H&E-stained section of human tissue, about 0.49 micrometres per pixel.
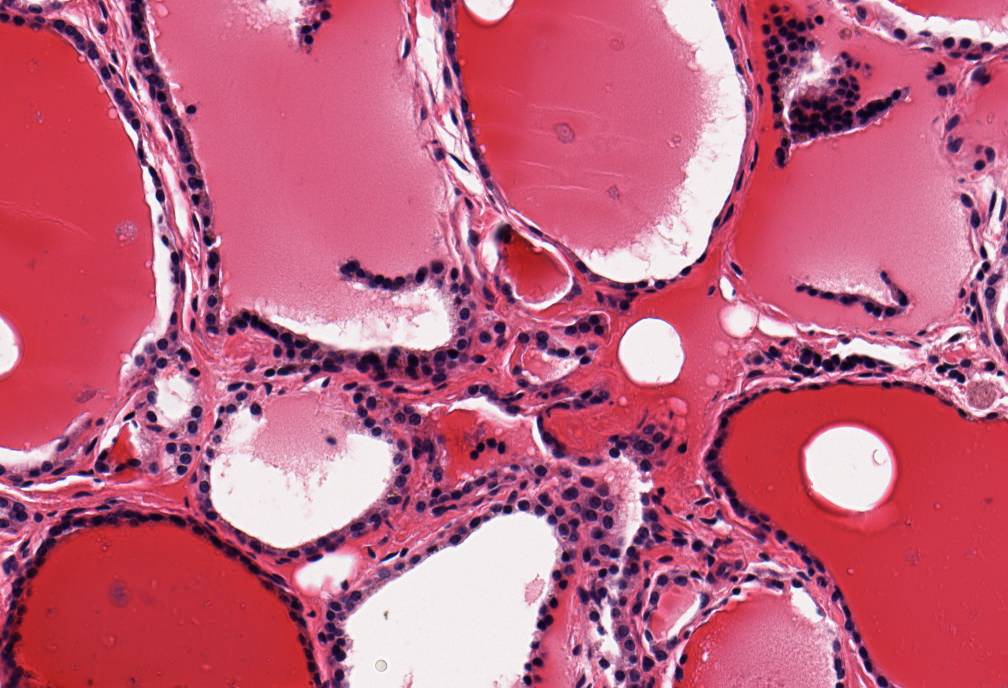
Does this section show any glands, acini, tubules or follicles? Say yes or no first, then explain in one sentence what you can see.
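Yes. The field is filled by closely packed rounded follicles of varying size, the largest lying at the edges and corners and the smaller ones grouped in the centre.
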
